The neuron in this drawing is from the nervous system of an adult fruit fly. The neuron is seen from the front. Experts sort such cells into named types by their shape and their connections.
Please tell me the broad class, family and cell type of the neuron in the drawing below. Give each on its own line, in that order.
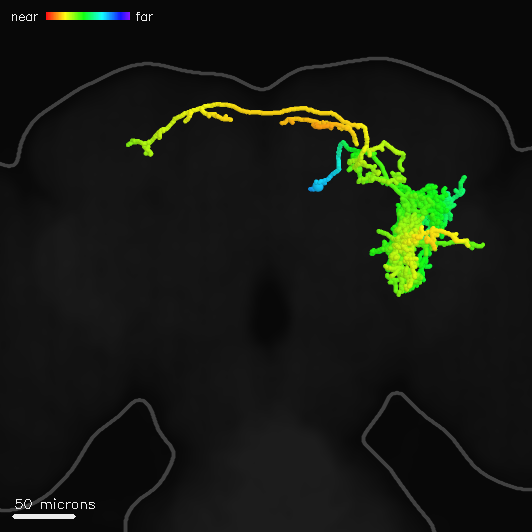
central-brain intrinsic neuron
hemilineage DM4_dorsal
pC1_11b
